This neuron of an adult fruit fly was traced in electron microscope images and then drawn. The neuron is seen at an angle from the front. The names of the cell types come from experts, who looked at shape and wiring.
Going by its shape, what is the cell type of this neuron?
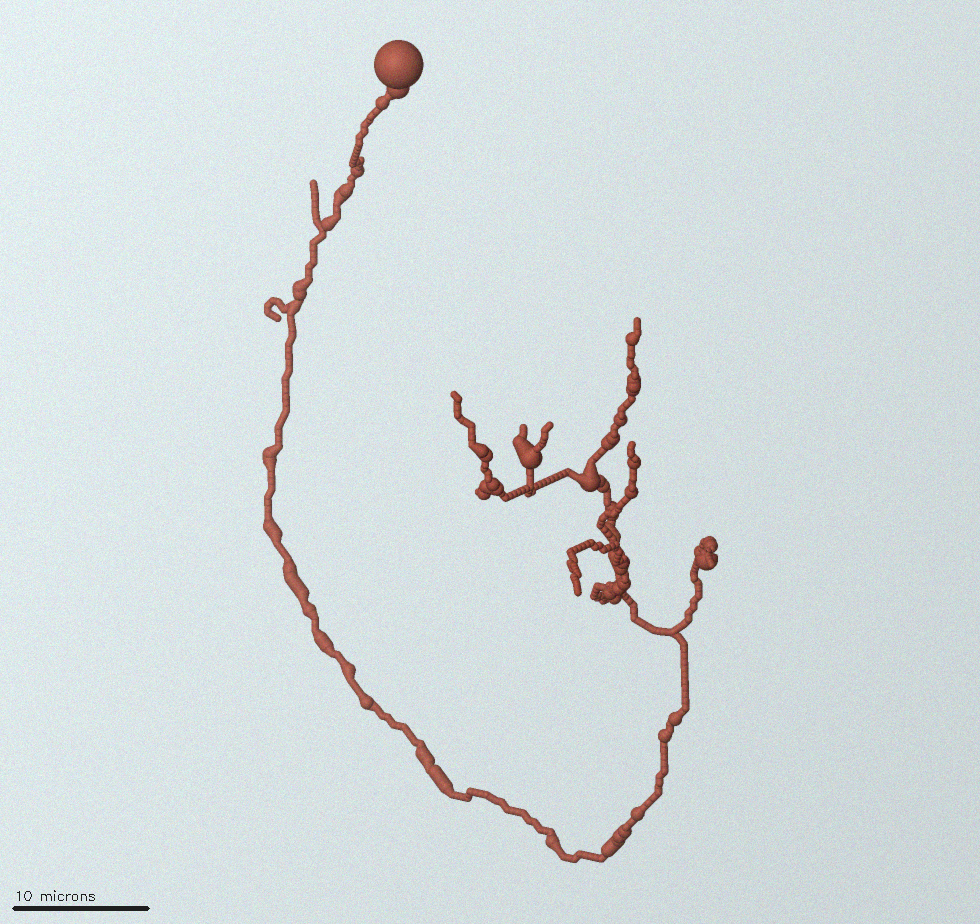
CB1548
